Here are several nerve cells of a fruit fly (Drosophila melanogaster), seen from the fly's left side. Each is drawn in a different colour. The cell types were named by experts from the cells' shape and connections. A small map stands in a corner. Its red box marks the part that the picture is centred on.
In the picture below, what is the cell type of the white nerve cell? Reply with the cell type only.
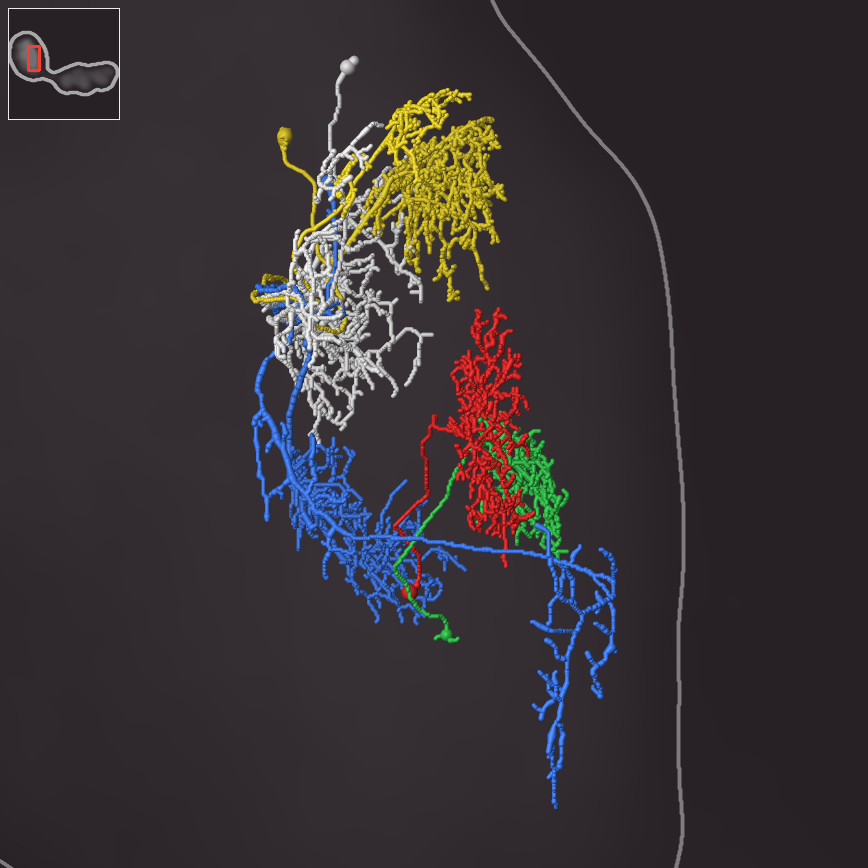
LC14a-2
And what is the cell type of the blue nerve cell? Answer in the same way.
LC14b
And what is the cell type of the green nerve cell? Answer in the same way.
Li14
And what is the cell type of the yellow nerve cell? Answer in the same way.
LC14a-1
